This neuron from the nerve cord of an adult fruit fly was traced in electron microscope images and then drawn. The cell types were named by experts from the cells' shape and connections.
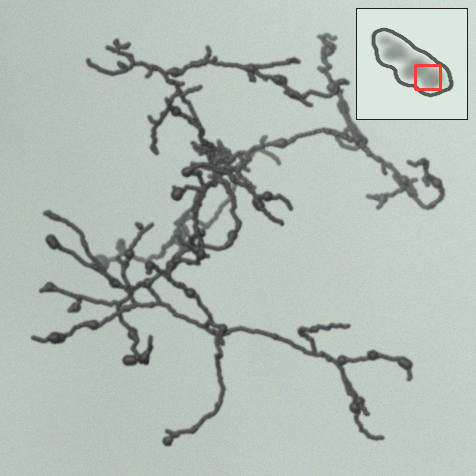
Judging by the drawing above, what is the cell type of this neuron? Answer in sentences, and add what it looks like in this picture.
It is of cell type IN12B090. This is a nerve-cord intrinsic neuron. Dozens of branch ends can be seen. In this view it is about as wide as it is tall.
